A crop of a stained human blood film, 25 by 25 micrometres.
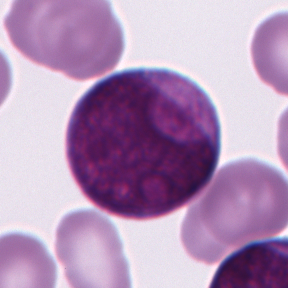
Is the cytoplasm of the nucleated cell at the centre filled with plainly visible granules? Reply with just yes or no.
No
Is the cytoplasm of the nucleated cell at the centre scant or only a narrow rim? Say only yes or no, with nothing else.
Yes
